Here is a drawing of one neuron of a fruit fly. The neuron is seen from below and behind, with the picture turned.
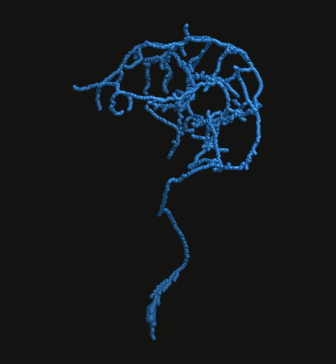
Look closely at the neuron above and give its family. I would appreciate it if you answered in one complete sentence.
The neuron is filed under family hemilineage 19A.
